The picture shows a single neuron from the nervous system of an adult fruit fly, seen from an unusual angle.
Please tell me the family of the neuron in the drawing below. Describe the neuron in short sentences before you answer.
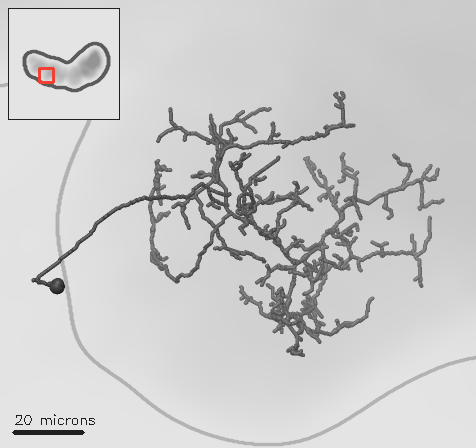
From left to right in the picture it spans about 120 microns. As drawn here it is wider than it is tall. This is a nerve-cord intrinsic neuron. Its family is hemilineage 20A.22A.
